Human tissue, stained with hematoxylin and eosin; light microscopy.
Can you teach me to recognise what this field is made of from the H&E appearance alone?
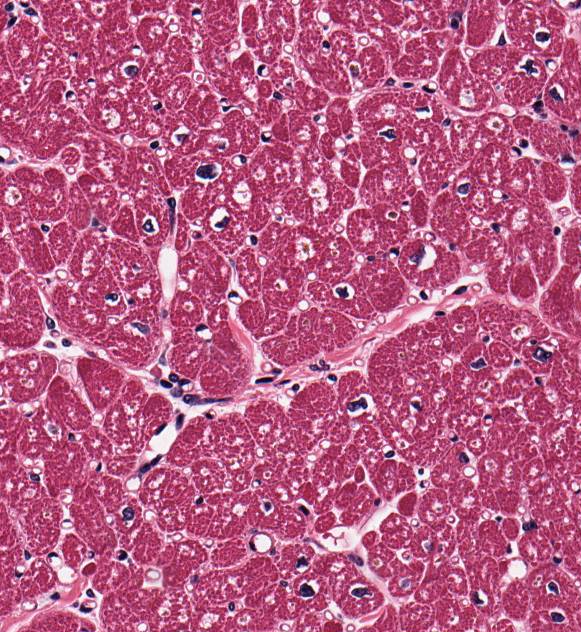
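Point one: the tissue is myocardium. Two: fibres fill the field, mostly cut across as closely packed rounded profiles. Three: the nuclei are central, many ringed by a small clear pale halo.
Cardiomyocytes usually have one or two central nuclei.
Four: deep red, finely mottled cytoplasm.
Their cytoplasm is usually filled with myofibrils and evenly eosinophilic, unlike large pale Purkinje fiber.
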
